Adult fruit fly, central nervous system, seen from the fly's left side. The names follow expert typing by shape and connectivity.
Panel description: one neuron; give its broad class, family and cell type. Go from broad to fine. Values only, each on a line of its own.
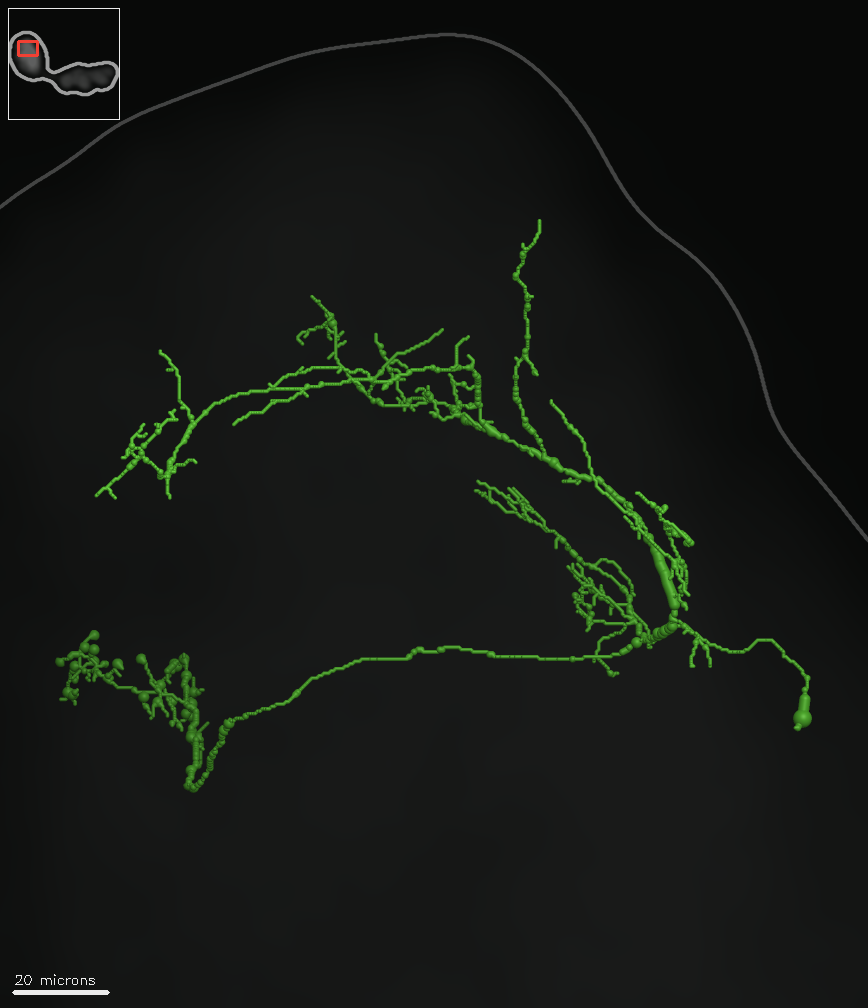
central-brain intrinsic neuron
hemilineage DM5_central
IB070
